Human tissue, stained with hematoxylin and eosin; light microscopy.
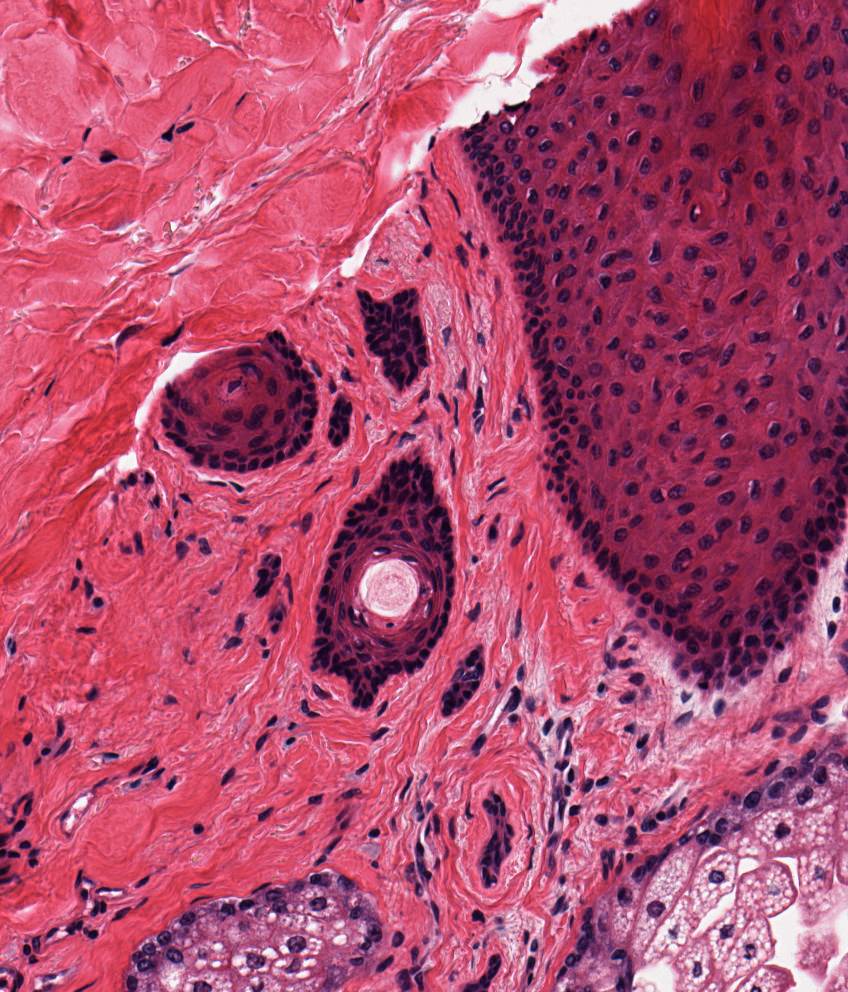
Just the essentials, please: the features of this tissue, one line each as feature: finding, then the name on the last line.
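Epithelium: thick stratified squamous, upper right
Basal nuclei: crowded dark row along lower-left border
Lobules: pale, finely vacuolated cytoplasm, bottom left and bottom right
Central island: epithelium around round, pale pink, concentrically layered core
Name: skin of the suprapubic region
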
